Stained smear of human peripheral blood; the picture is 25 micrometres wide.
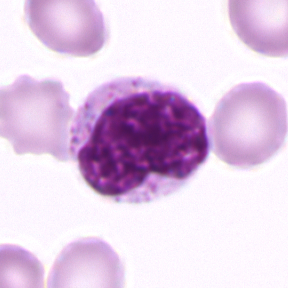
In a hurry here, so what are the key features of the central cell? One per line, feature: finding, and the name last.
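Nucleus position: towards the right, with the widest band of cytoplasm on the left
Nucleus outline: a shallow indentation along the lower edge
Nucleus size: about 11 by 9 micrometres, filling about 70% of the cell's area
Chromatin: coarse, clumped into dark purple patches
Cytoplasm: pale, with fine purplish-red granules scattered through it
Cell size: about 12 micrometres across
Name: metamyelocyte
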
